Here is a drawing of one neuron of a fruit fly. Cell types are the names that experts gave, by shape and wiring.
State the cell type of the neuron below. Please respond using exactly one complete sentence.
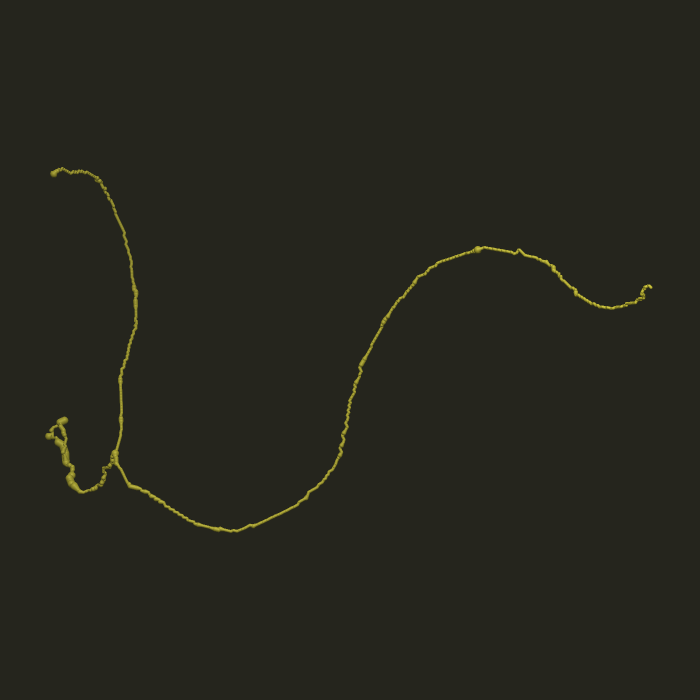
This neuron falls under the cell type ORN_VM7v.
